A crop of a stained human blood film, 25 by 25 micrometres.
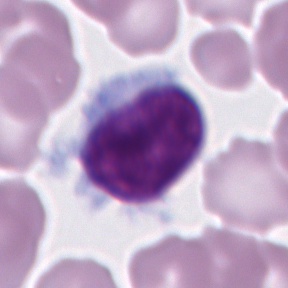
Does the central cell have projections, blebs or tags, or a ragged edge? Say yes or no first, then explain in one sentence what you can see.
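Yes. The cell margin is ragged with many fine hair-like projections.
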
